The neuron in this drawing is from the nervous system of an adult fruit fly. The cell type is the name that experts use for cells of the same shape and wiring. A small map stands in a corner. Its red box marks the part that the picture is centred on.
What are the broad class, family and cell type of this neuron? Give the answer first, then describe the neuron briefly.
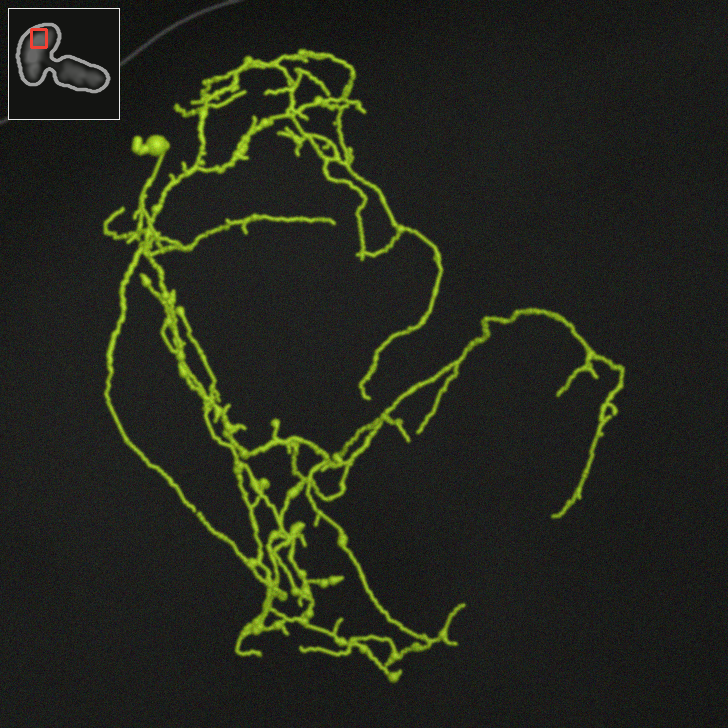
This is a central-brain intrinsic neuron. The family is hemilineage SLPa&l1_anterior. Its cell type is CL087. It is in the brain and does not reach the nerve cord. Its cell body lies at the upper left of the picture. Dozens of branch ends can be seen.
